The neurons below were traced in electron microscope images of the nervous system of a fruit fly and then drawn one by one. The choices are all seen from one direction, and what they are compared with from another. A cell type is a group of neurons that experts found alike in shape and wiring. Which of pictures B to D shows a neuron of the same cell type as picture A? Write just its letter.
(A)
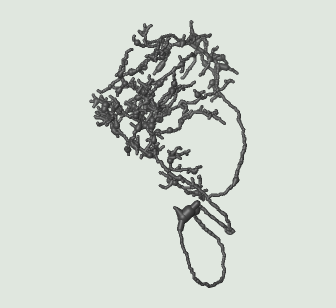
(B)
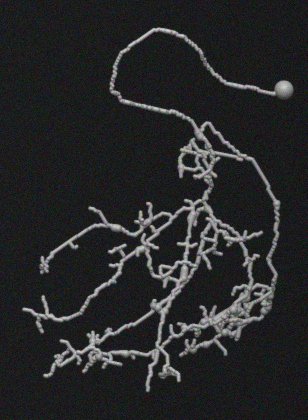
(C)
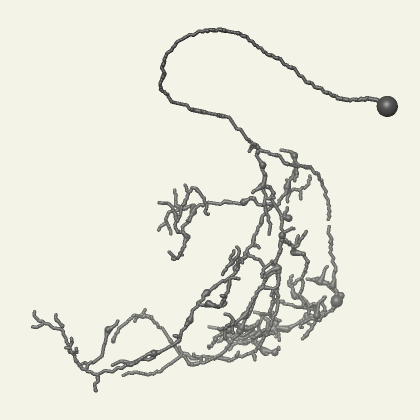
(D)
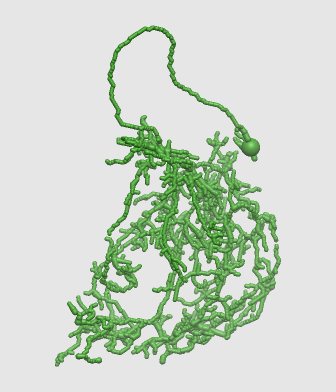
D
